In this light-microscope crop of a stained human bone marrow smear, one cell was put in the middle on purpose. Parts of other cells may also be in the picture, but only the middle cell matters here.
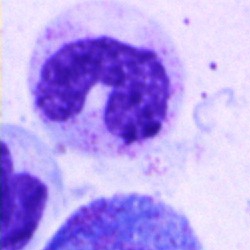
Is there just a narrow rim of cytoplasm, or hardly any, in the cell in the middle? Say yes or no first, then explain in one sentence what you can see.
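No. The cytoplasm is plentiful and pale lilac.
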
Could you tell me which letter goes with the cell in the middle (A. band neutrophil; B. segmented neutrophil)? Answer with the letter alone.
A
